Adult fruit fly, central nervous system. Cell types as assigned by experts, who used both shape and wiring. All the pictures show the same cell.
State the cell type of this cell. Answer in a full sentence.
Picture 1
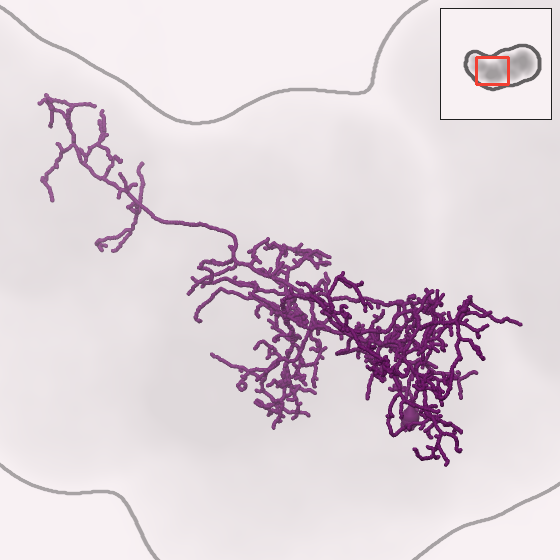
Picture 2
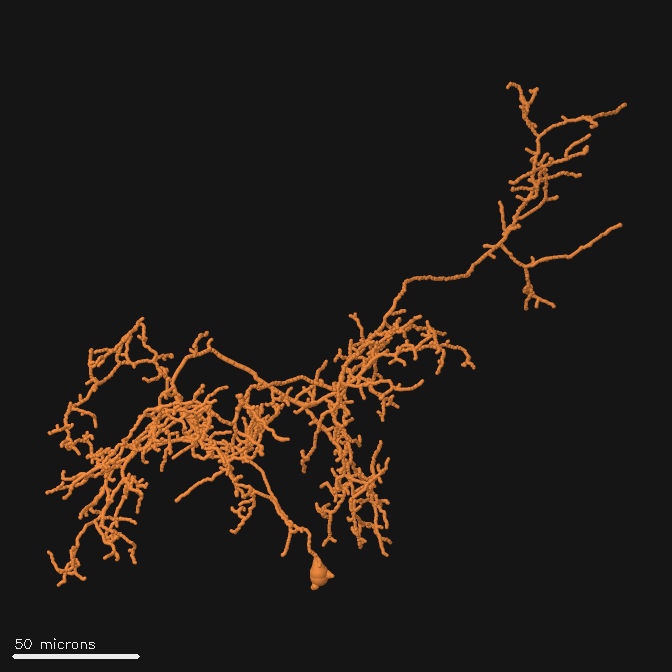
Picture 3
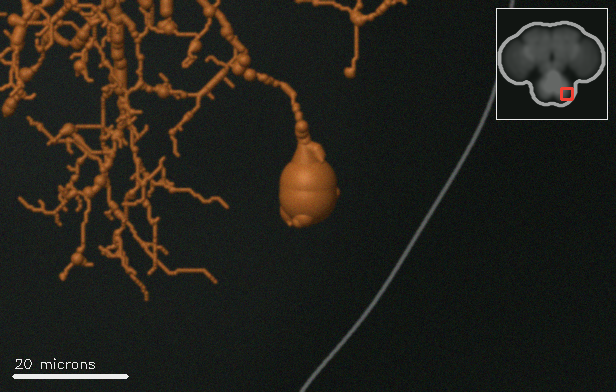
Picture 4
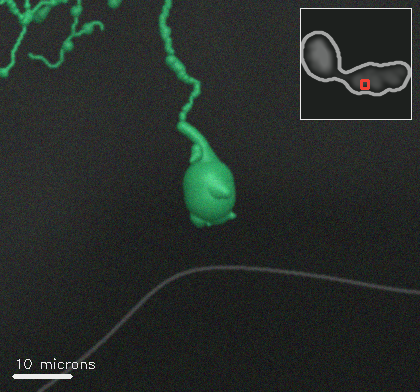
The cell type is IN03B016.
